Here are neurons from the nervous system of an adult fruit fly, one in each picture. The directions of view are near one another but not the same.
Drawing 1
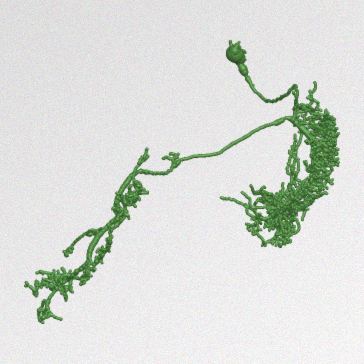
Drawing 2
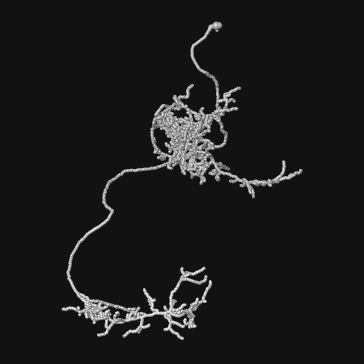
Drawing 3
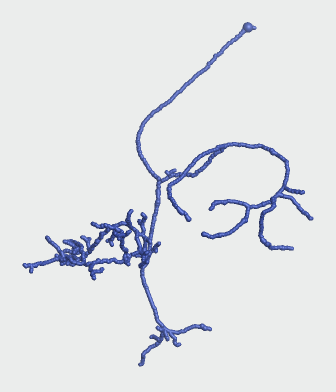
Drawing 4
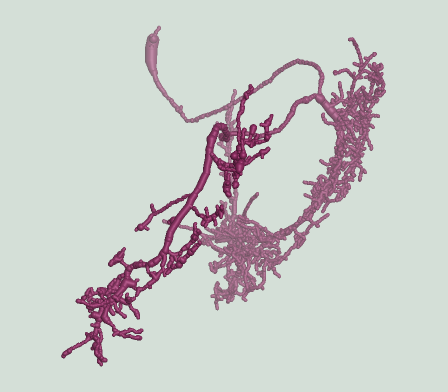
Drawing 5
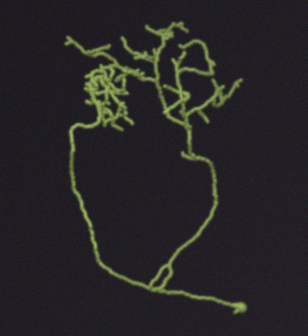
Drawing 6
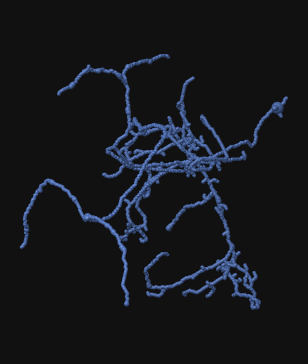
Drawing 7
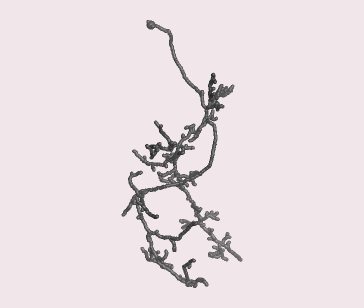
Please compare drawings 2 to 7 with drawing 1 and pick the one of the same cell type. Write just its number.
4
